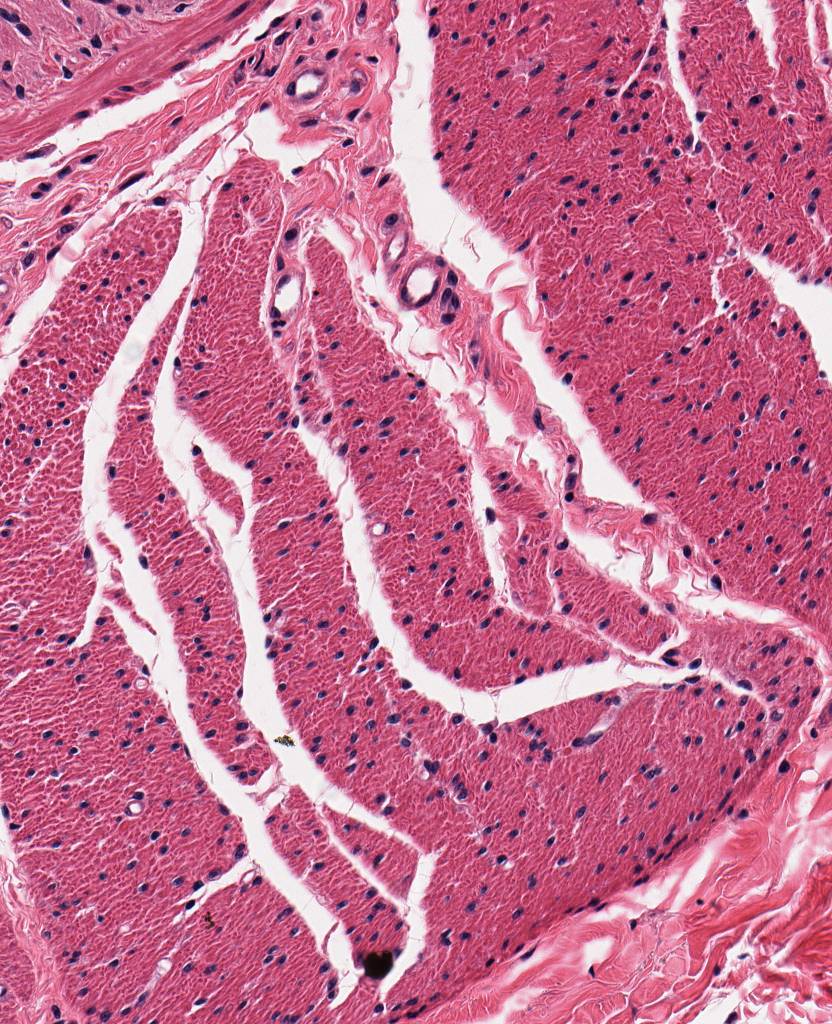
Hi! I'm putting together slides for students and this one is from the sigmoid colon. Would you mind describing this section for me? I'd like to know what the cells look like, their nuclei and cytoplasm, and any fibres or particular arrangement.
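Muscle cells within bundles mostly cut across; cytoplasm finely speckled pink. Nuclei small, dark, oval, scattered evenly through bundles, not at edges. Small thick-walled vessels with round lumens in connective tissue septum, top centre. No epithelium or fat cells in field.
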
